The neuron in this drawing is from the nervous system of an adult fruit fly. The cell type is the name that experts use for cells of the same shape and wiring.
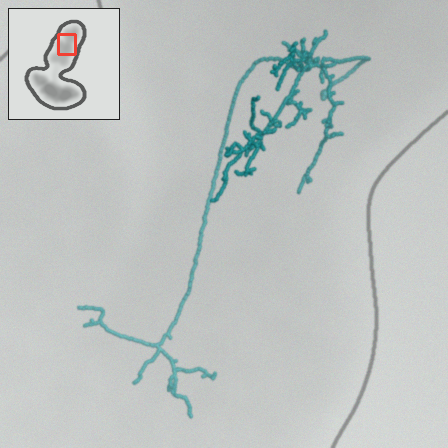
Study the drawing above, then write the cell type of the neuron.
IN19B094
